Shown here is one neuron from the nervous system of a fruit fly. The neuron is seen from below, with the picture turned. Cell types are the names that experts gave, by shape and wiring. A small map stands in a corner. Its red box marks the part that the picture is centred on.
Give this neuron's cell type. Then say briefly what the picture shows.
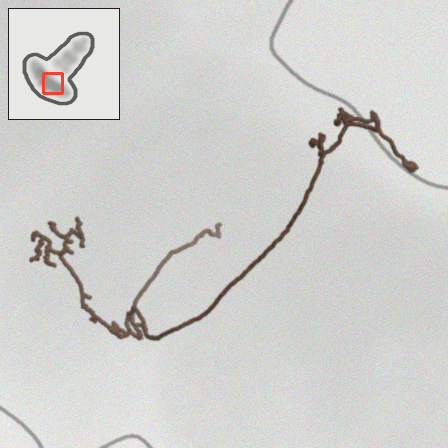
The cell type is KCa'b'-ap1. This is a central-brain intrinsic neuron. In this view it is wider than it is tall.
